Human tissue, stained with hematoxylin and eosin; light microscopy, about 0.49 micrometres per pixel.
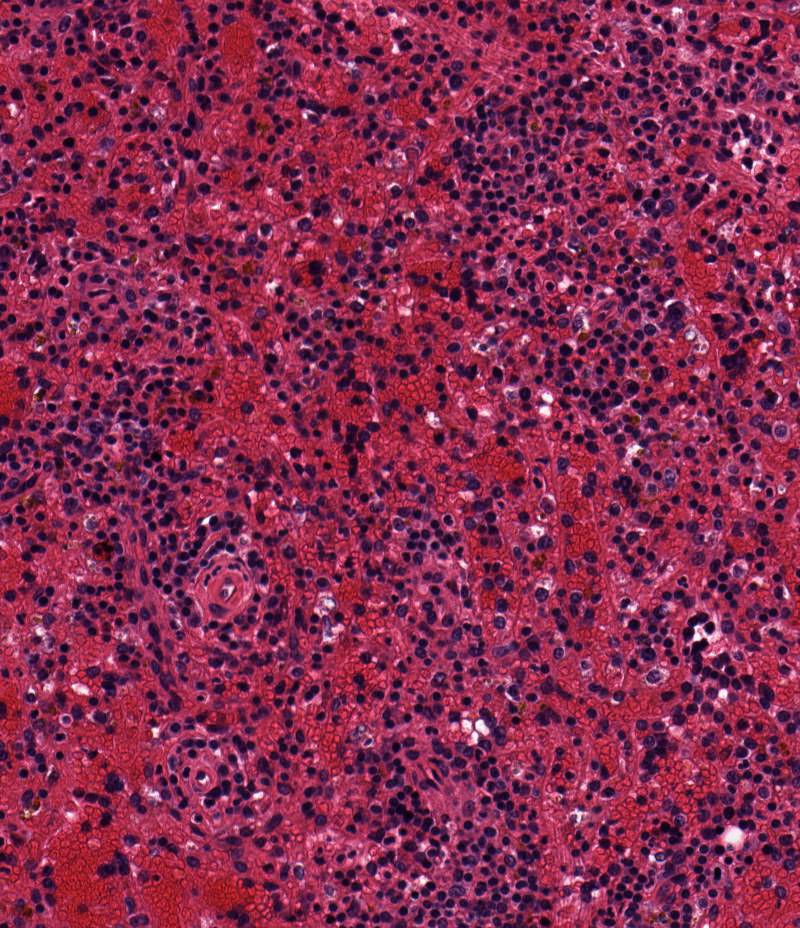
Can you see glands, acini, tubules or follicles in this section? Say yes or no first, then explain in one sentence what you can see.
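No. The whole field is a diffuse mixture of packed red blood cells and small dark nuclei, without any lobules or glandular units.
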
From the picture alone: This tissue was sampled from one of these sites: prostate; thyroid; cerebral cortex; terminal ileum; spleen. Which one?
spleen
